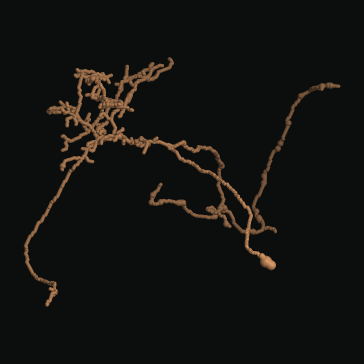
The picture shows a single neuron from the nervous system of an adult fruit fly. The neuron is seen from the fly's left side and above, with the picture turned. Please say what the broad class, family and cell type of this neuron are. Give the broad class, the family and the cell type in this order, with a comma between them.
central-brain intrinsic neuron, hemilineage VLPl2_posterior, LHAV2b4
